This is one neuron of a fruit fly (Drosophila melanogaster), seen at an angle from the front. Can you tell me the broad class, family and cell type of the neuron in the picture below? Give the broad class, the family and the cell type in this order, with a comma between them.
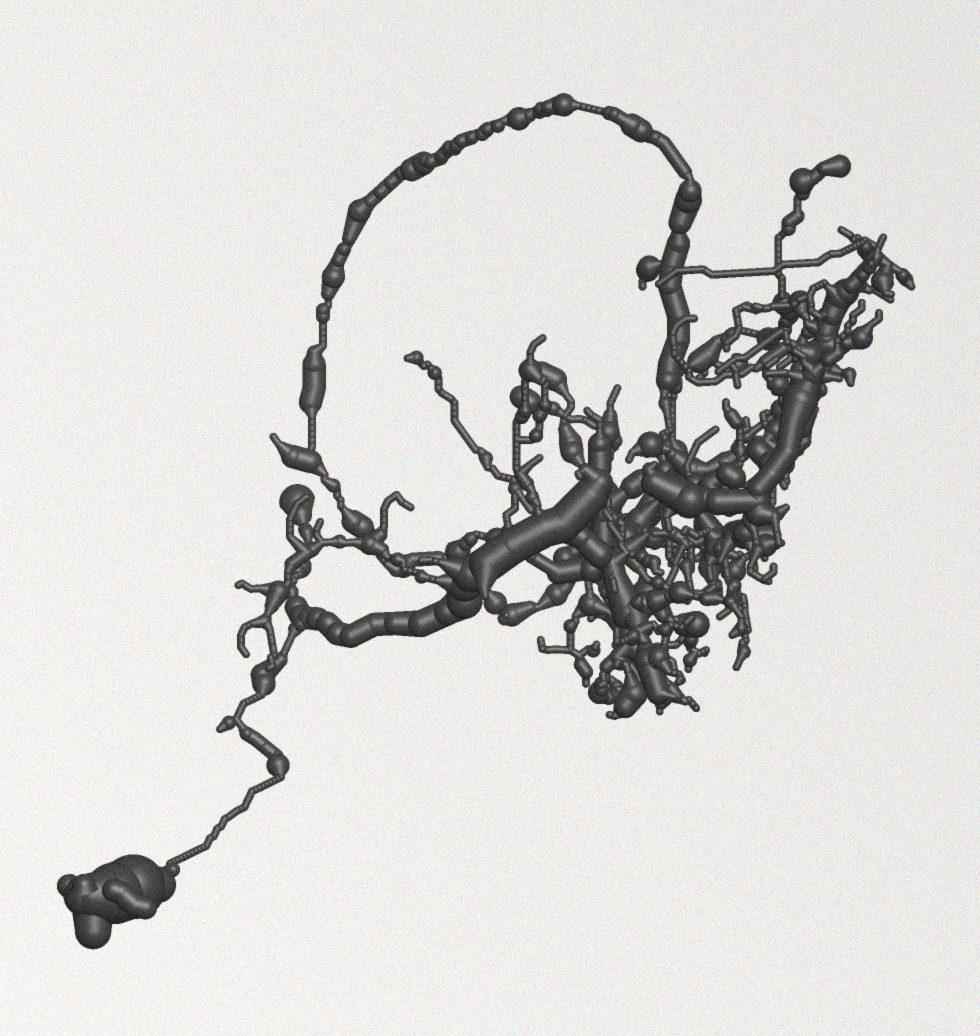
central-brain intrinsic neuron, hemilineage ALv2, vLN28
